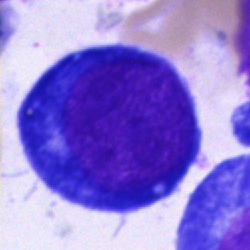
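Proerythroblast in a stained bone marrow smear, round to slightly oval with a smooth edge. Just left of the nucleus there's a paler patch of cytoplasm. You won't find granules, but two small clear dots sit in the cytoplasm near the cell edge.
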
